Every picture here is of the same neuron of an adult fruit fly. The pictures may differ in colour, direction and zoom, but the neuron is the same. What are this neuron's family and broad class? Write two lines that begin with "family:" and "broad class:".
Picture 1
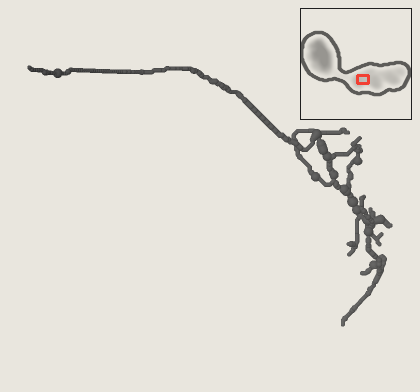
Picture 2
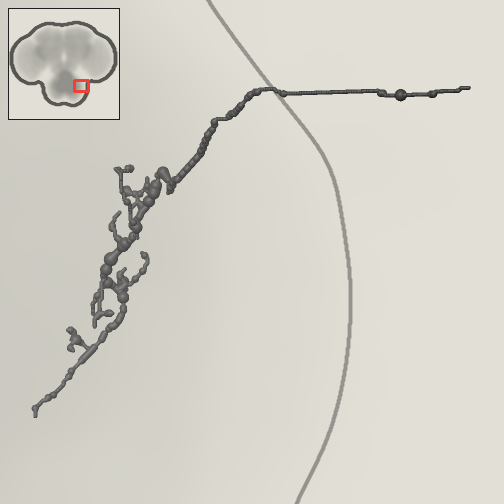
family: class mechanosensory tactile
broad class: sensory neuron entering the nerve cord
